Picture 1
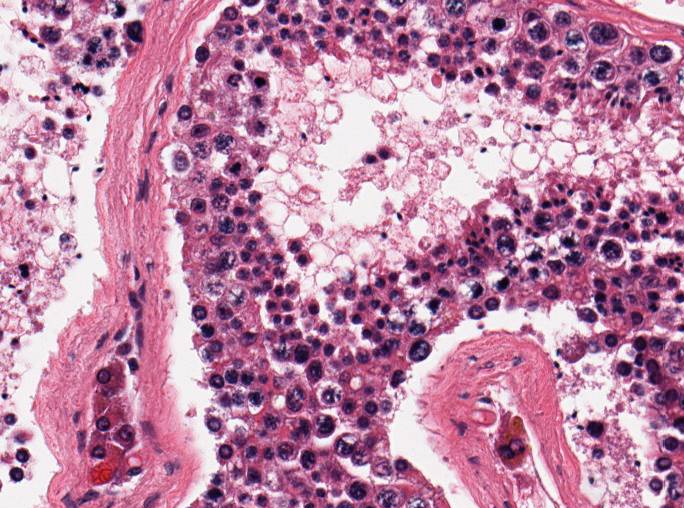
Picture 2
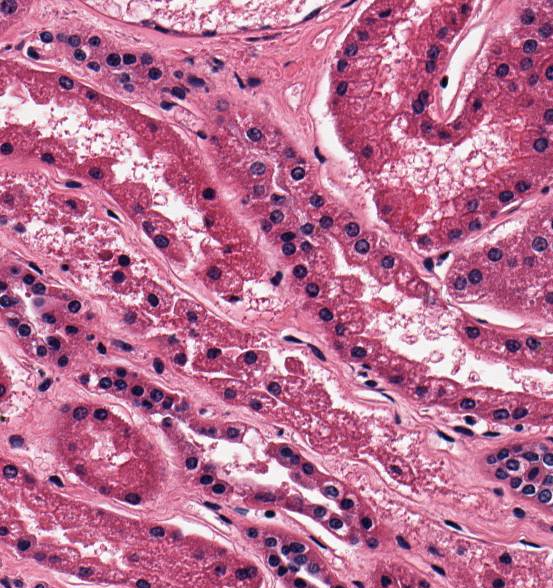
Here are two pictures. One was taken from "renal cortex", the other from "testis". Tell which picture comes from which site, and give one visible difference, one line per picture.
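Picture 1 shows tissue from the testis. The lining of the tubule is a stratified epithelium many cells thick, made of round cells with darkly staining nuclei.
Picture 2 shows tissue from the renal cortex. Each tubule is lined by a single layer of cuboidal to low columnar epithelial cells.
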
